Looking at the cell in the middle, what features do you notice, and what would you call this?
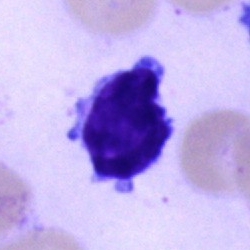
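Hmm, nearly the whole cell is nucleus, and its chromatin is dark purple and dense. I can make out only a scant rim of pale blue cytoplasm. Along the cell edge there are small rounded blebs, pale blue as well. So this is a lymphocyte.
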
